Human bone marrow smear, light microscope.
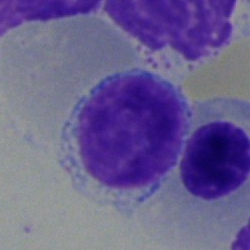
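Lymphocyte at centre; note first its roughly round outline. See how the cytoplasm forms only a narrow pale blue rim around the nucleus. Small clear vacuoles lie in that cytoplasm, mostly on the left side, and no purple granules are visible.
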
